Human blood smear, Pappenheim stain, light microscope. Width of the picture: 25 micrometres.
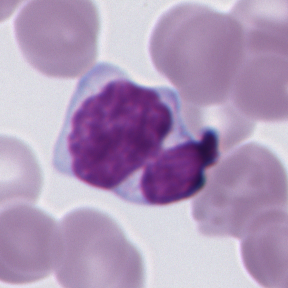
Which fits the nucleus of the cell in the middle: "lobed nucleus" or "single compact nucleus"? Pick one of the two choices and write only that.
Lobed nucleus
